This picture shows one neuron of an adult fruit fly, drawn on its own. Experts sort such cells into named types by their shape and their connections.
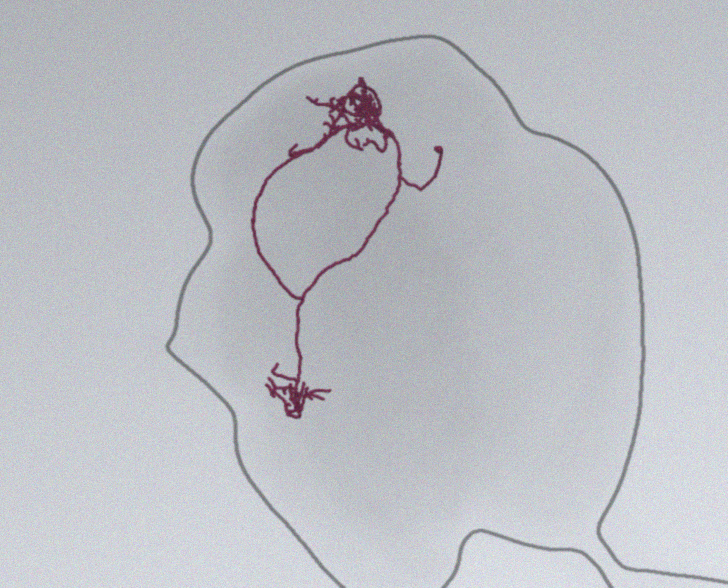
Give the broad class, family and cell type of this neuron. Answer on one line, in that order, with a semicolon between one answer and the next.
central-brain intrinsic neuron; hemilineage DM2_central; SMP302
